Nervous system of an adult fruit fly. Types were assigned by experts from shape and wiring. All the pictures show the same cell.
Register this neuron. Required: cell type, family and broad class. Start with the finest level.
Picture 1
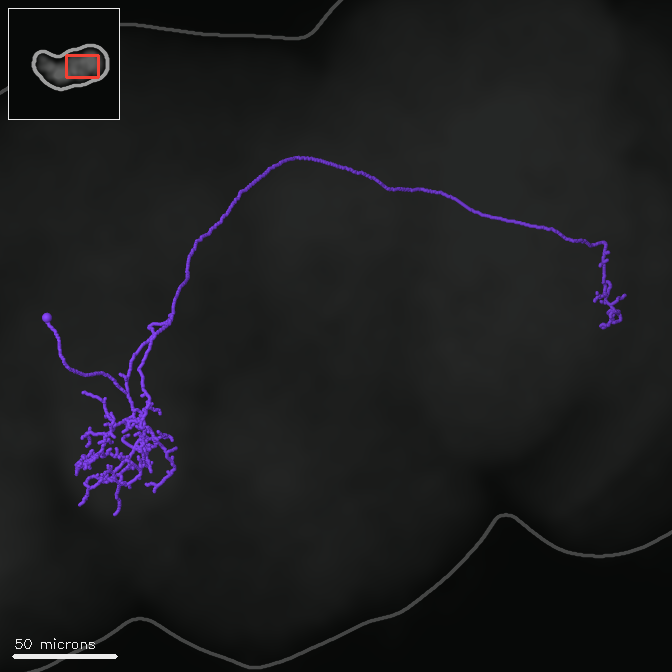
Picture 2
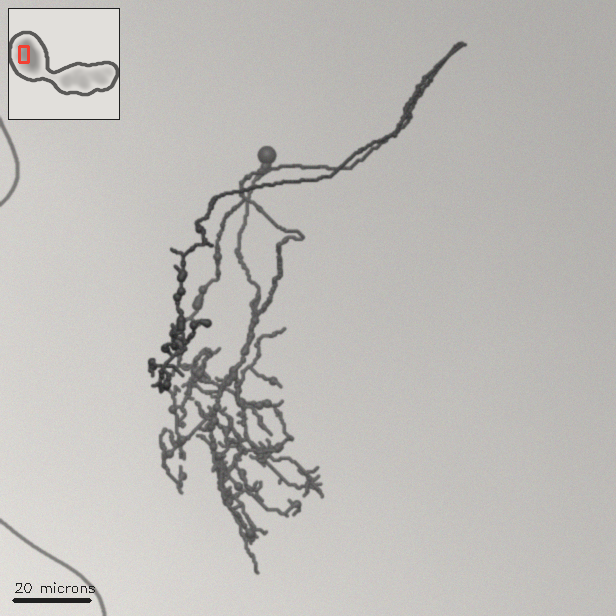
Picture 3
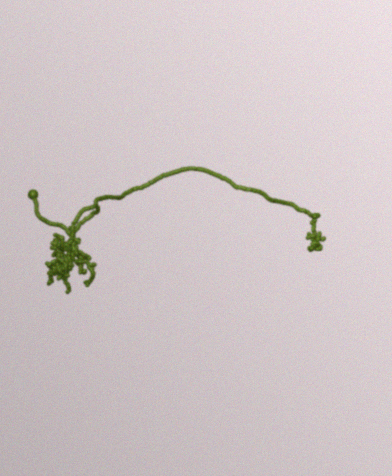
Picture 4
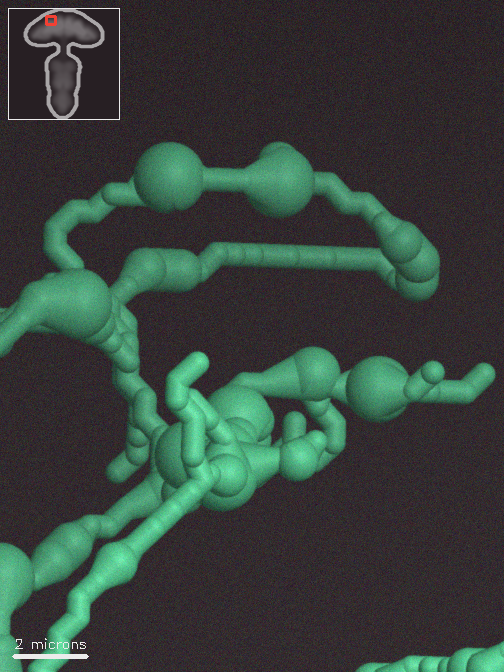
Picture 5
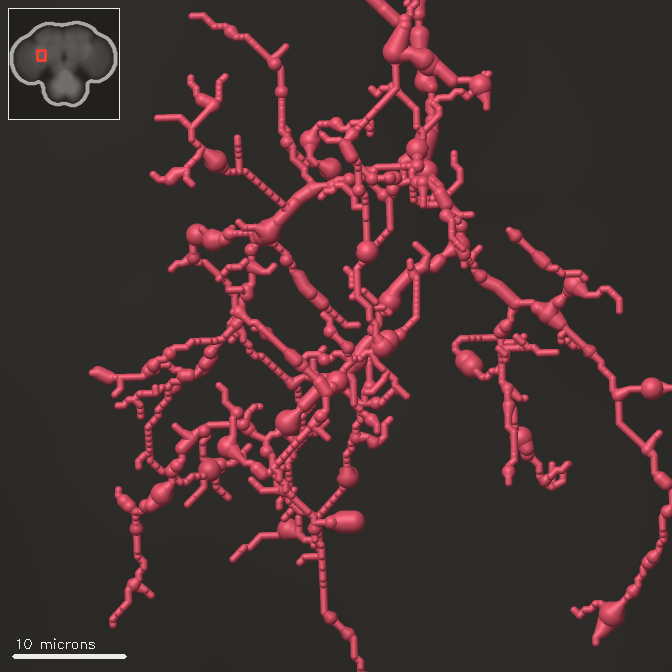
AVLP194_b2; hemilineage VLPl2_medial; central-brain intrinsic neuron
